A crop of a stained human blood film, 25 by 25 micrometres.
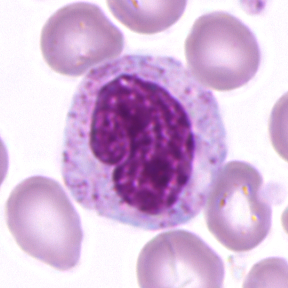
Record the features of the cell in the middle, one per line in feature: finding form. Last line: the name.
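Outline: roughly round and smooth, no surface projections
Nucleus: one kidney-shaped mass, indentation facing left
Nuclear size: about 12 by 9 micrometres
Chromatin: mottled, darker purple clumps with small paler gaps
Nucleoli: none visible
Name: band neutrophil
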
